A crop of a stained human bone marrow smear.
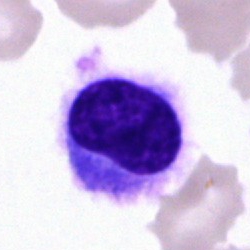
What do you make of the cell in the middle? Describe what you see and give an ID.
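Look first at the chromatin: dark purple and coarsely clumped. Most of the cytoplasm lies to the lower left of the nucleus, and you won't find any granules in it. The outline is irregular, its edges fuzzy and frayed. This is a hairy cell.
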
